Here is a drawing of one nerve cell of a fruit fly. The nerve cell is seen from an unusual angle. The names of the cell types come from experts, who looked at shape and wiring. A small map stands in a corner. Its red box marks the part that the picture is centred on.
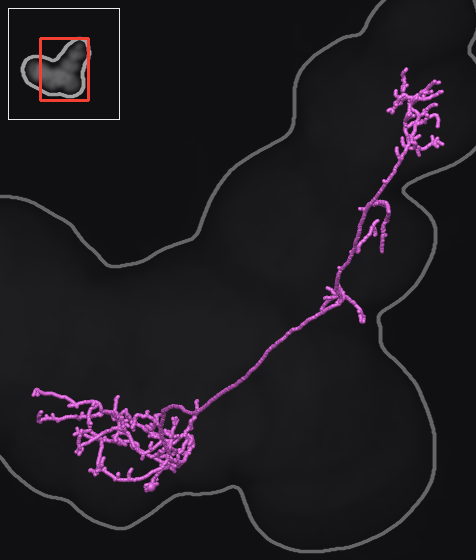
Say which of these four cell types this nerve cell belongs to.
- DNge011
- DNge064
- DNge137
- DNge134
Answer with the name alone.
DNge064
